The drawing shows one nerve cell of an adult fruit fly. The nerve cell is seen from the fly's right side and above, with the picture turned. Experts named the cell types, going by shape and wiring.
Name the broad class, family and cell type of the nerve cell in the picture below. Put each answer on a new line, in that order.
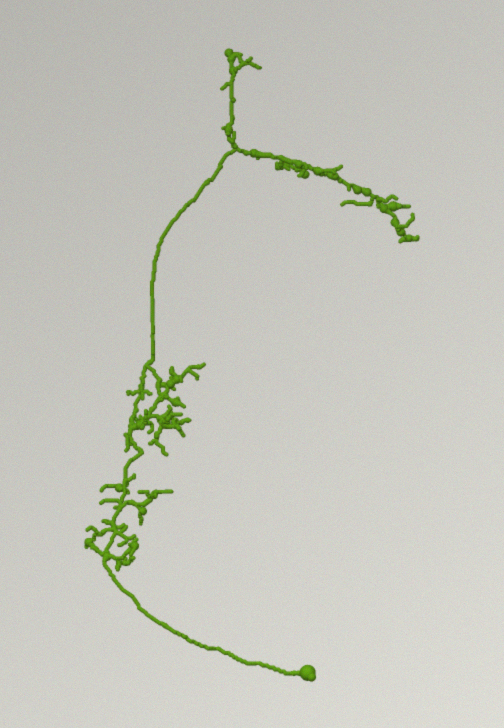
optic-lobe intrinsic neuron
TmY
TmY5a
